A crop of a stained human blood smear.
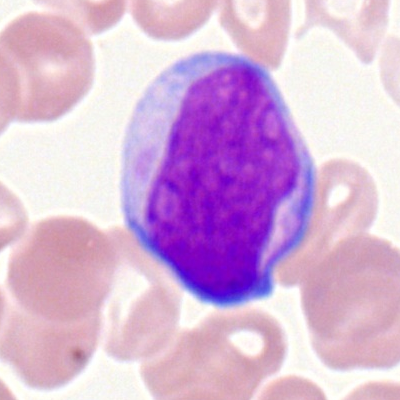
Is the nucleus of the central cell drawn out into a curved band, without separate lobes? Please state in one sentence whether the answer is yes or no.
No, the nucleus of this cell is round or oval, not drawn out into a band.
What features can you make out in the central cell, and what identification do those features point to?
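Off-centre toward the right side of the cell sits the nucleus, its purple chromatin mottled with small paler spots. The cytoplasm forms a crescent, widest on the left side of the cell. It is pale blue, becoming a deeper blue at the cell edge. This is a myeloblast.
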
